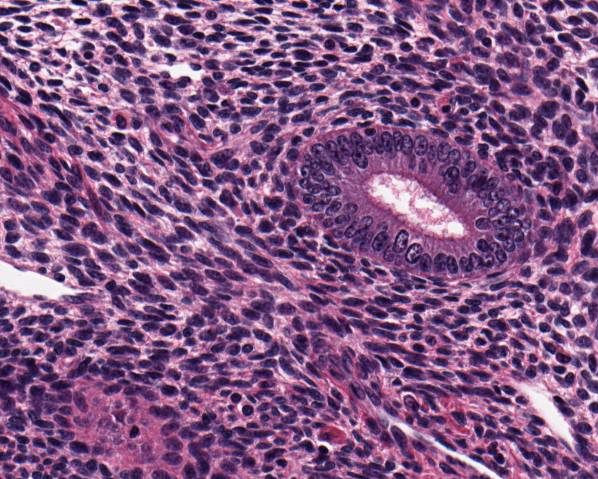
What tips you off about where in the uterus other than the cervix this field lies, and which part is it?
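Endometrium is the part shown. A gland, cut across as an oval tube with a narrow lumen, has columnar lining cells whose crowded nuclei sit at different heights, looking pseudostratified. These nuclei are elongated and dark, with pale pink cytoplasm toward the lumen.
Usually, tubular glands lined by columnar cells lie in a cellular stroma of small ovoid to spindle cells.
Here the stromal cells are closely packed, with oval to spindle-shaped dark nuclei and scant cytoplasm.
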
